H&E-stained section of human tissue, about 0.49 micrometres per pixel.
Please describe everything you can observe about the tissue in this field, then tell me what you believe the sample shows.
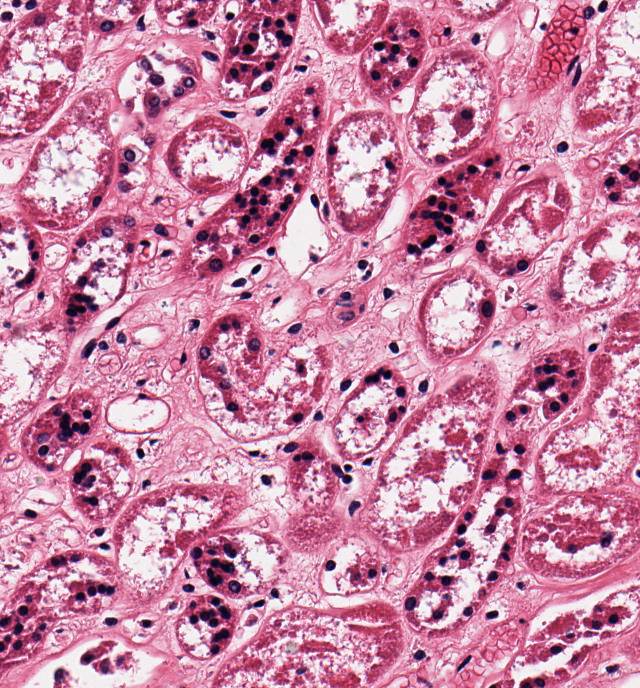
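Many tubules here are lined by cells whose cytoplasm is pale pink, finely vacuolated and foamy. Most of the epithelial nuclei are small, round and evenly dark, with no nucleoli visible. The tissue between tubules is pale, loose and wispy, with scattered small oval to spindle nuclei. A small vessel near the top right corner is packed with red blood cells. This is renal medulla.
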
